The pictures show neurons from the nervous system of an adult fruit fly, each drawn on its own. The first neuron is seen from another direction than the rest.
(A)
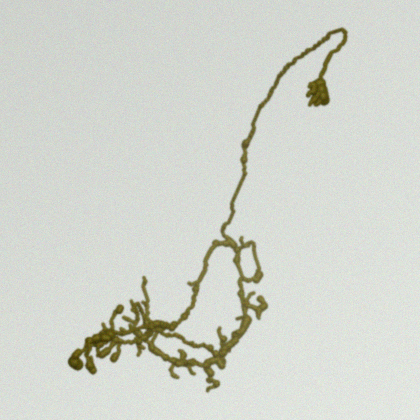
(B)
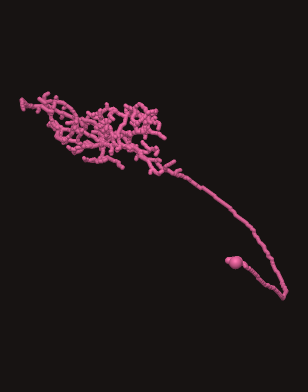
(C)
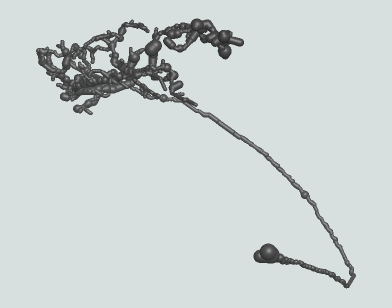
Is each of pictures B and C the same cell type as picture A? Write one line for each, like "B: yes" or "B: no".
B: no
C: yes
